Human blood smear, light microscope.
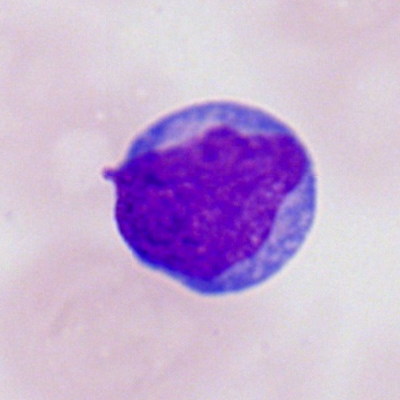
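Myeloblast, the central cell in a stained human blood smear. Its outline is round and mostly smooth, with one small pointed projection sticking out at the left edge. Notice that the nucleus sits off-centre to the left, reaching the edge there, while the blue cytoplasm forms its widest rim on the right.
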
